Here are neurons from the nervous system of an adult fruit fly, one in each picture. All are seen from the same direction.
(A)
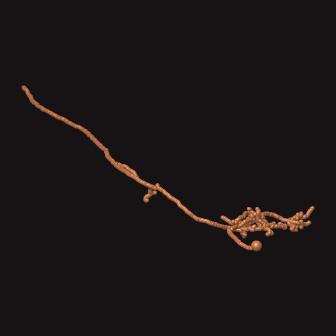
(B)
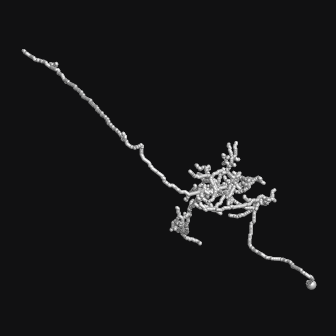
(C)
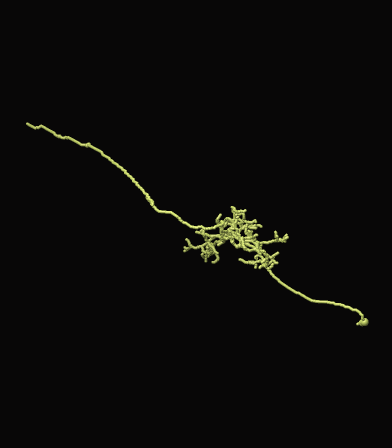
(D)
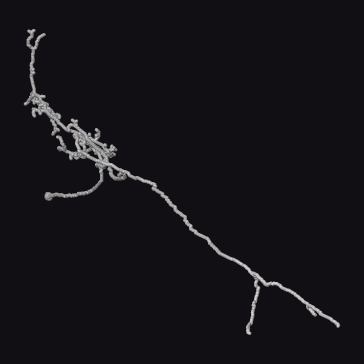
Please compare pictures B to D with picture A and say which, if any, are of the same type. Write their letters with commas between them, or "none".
D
